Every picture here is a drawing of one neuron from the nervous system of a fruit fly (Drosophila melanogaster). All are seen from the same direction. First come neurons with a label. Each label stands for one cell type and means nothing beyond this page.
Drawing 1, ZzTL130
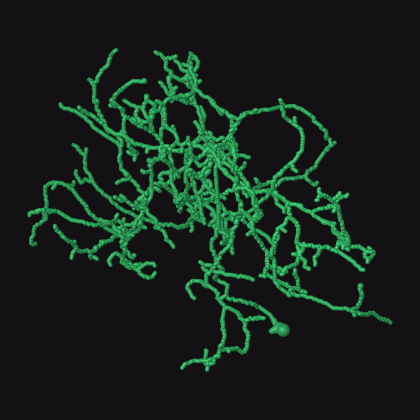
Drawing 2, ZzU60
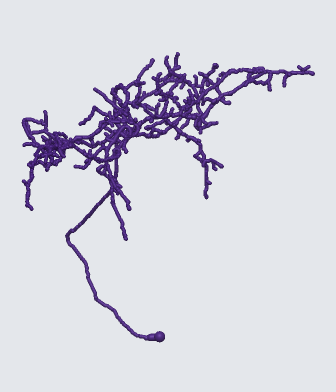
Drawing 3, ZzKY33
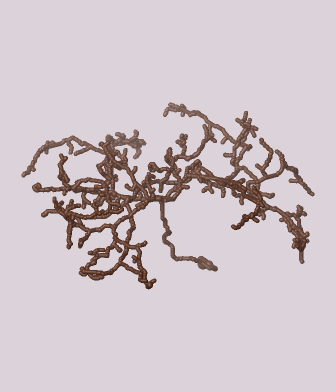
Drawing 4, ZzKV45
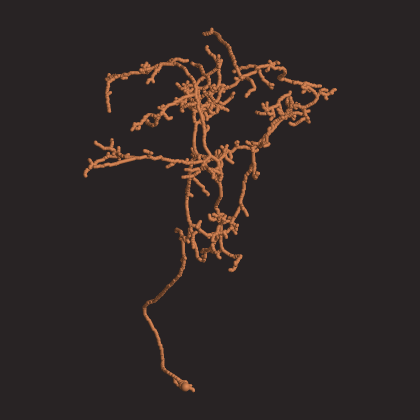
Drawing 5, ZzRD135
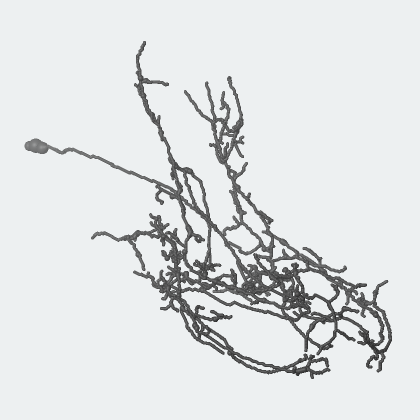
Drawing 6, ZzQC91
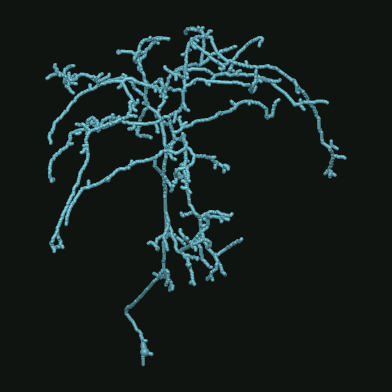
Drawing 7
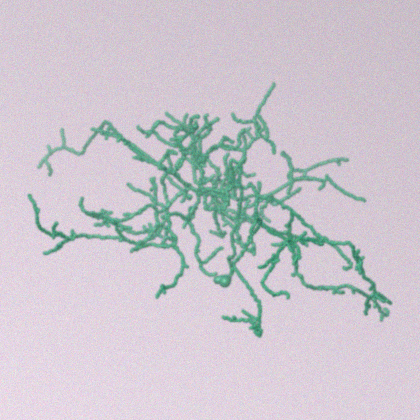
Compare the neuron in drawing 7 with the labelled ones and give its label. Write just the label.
ZzTL130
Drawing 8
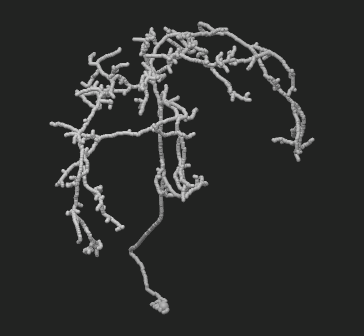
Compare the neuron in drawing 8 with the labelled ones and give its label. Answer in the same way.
ZzQC91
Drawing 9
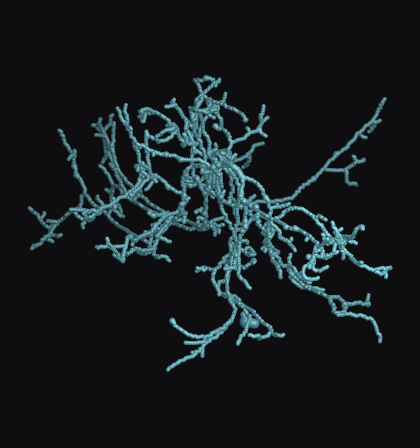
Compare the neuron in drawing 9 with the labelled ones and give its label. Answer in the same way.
ZzTL130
